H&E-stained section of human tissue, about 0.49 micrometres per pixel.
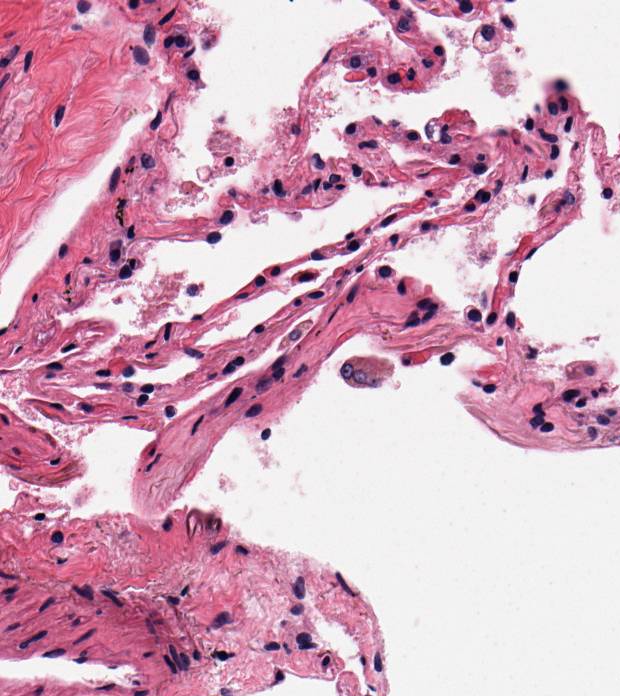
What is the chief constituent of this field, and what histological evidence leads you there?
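What you're mostly looking at is alveolus. The giveaway is the thin branching pink strands crossing the middle from lower left to upper right, with wide empty spaces between.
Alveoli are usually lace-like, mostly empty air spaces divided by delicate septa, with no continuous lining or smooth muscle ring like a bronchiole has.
The strands carry scattered small, dark, oval to flattened nuclei in scant pink tissue, and one near the upper left holds a few black pigment granules. Denser bands of wavy pink collagen with elongated dark nuclei occupy the bottom and top-left corner.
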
